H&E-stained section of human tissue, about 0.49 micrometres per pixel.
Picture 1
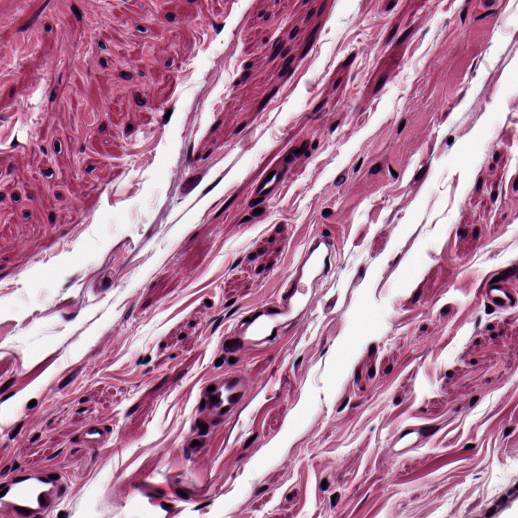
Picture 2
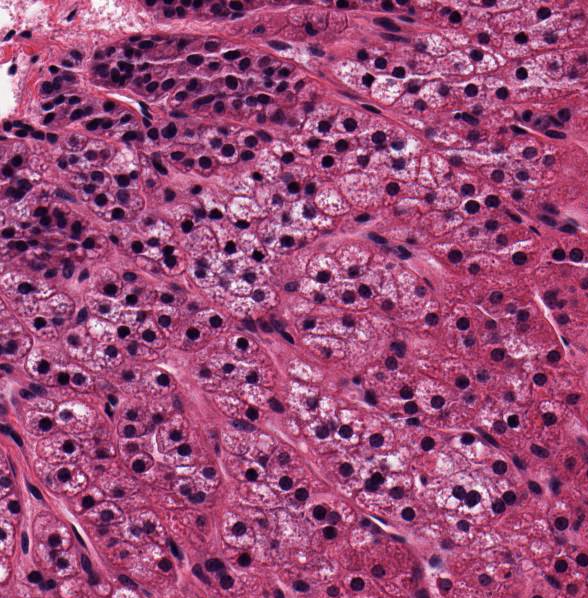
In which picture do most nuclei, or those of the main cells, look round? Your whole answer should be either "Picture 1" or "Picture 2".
Picture 2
